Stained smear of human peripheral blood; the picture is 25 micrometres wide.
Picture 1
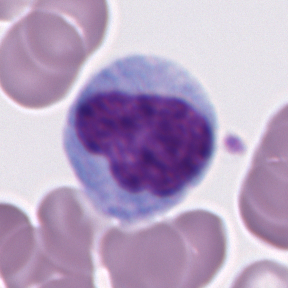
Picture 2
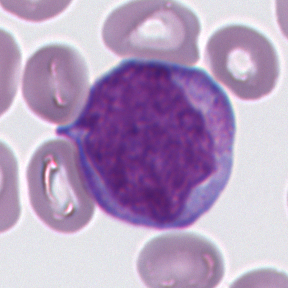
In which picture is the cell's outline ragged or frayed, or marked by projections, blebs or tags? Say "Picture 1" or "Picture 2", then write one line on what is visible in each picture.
Picture 2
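In picture 1: The cell outline is round and smooth.
In picture 2: The cell outline is roughly round except for a small pointed projection on its left edge.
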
